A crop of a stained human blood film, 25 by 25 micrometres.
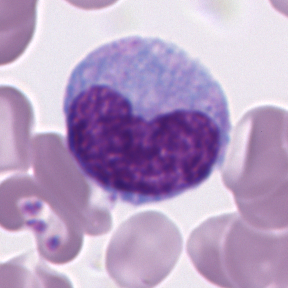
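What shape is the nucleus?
Kidney-shaped, about 14 by 9 micrometres, with a notch in its upper edge; it sits in the lower half of the cell.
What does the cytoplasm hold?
It is plentiful, forming a wide zone above the nucleus, with fine, dust-like lilac granules.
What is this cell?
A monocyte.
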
